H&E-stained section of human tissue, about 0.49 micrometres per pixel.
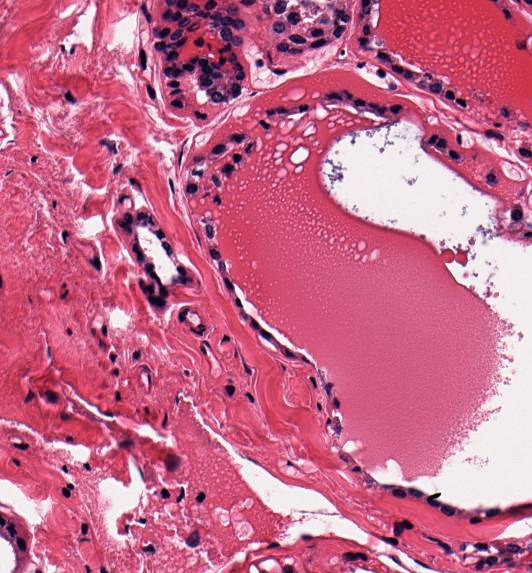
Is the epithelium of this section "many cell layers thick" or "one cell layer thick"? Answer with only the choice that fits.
One cell layer thick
